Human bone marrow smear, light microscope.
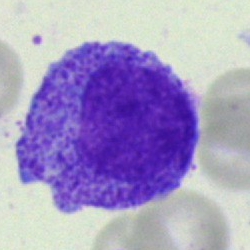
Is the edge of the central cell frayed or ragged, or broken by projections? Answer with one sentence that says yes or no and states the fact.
Yes, it is a rough outline that this cell has.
